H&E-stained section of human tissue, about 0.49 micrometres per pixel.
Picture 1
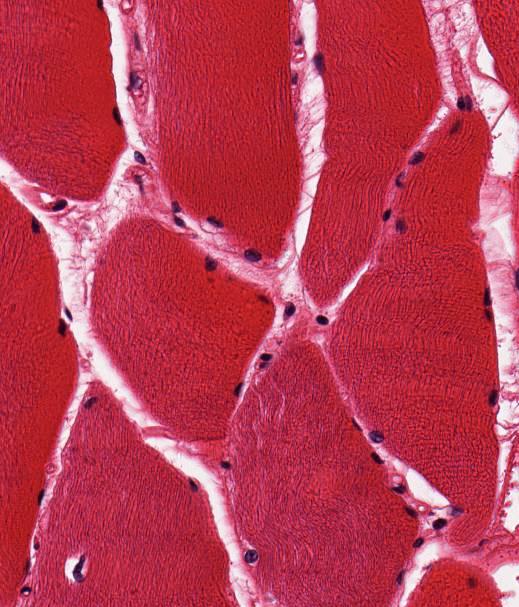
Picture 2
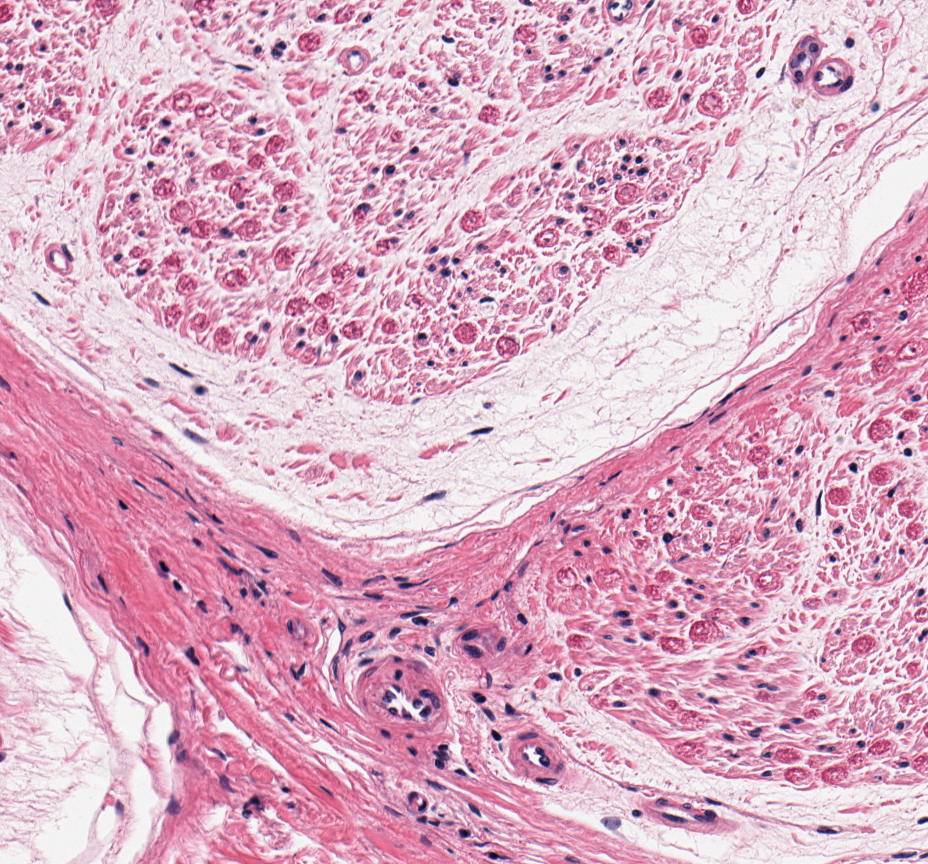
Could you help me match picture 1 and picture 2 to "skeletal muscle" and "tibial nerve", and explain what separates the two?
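First: skeletal muscle is picture 1, tibial nerve picture 2. Second, nuclei: picture 1's dark oval nuclei sit at fibre edges, never centrally. Third, between the fibres: pale loose connective tissue strands with small dark nuclei, no fat cells, and white shrinkage-artefact clefts around many. Fourth, picture 2: two cross-cut nerve fibre bundles, upper half and right side, of small round pink profiles, many pale-ringed.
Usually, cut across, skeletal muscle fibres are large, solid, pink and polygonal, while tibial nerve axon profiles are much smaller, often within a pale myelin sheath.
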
